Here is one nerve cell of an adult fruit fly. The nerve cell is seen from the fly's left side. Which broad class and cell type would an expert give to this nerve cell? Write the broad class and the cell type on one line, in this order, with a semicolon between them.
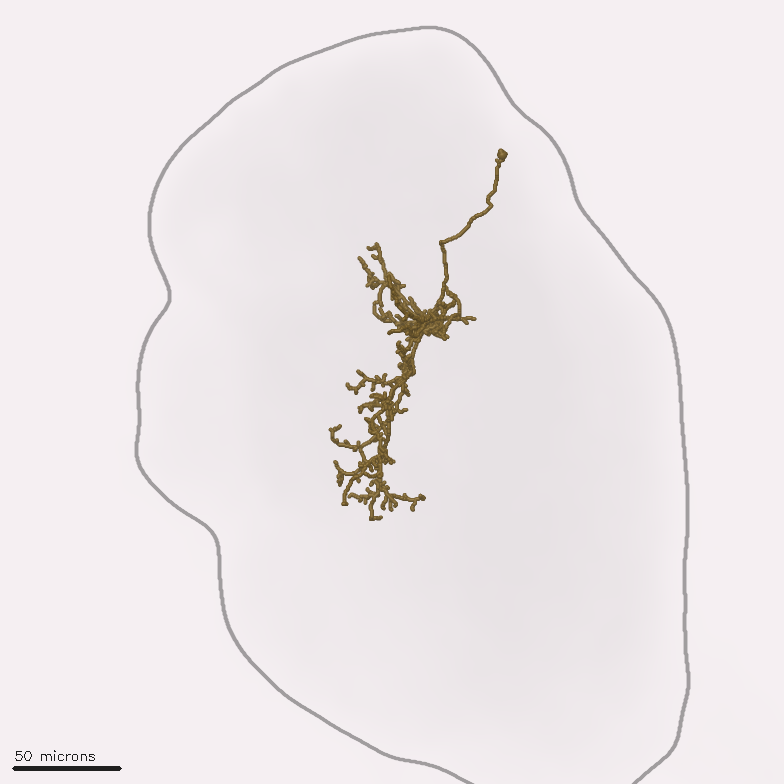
central-brain intrinsic neuron; CL215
